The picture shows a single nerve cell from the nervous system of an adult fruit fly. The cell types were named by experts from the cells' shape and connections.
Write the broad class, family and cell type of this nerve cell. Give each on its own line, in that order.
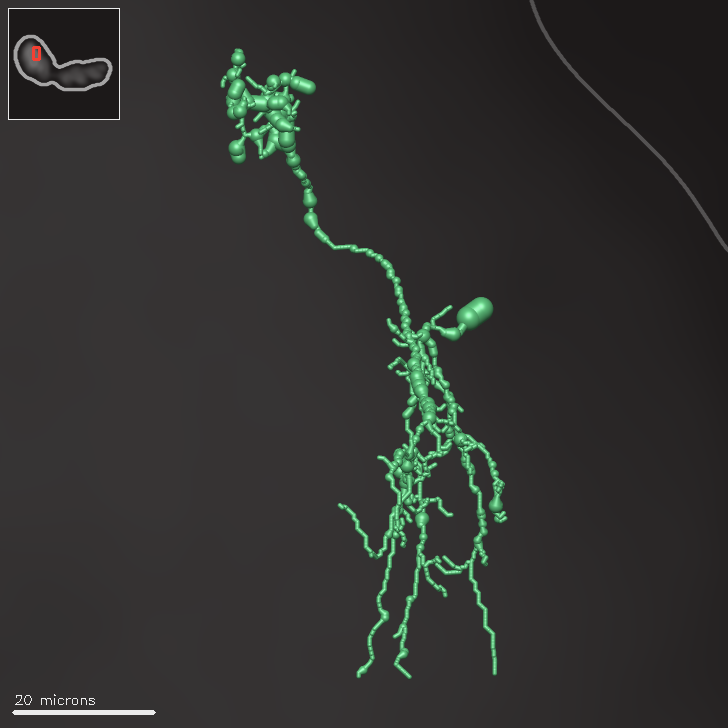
central-brain intrinsic neuron
class CX
IbSpsP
